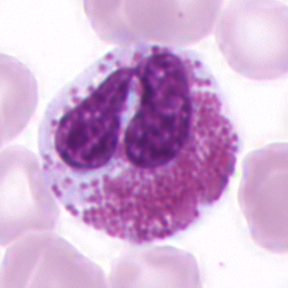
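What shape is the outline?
Roughly round and smooth.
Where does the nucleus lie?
Its two lobes lie side by side in the upper half of the cell, their chromatin dark purple and coarsely clumped.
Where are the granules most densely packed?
In the lower part of the cell.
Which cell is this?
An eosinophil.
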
